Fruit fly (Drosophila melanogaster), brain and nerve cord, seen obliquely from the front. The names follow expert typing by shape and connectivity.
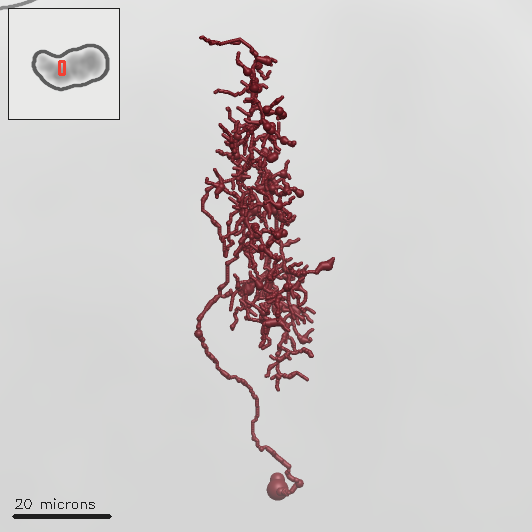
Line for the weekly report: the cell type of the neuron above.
LPi3412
